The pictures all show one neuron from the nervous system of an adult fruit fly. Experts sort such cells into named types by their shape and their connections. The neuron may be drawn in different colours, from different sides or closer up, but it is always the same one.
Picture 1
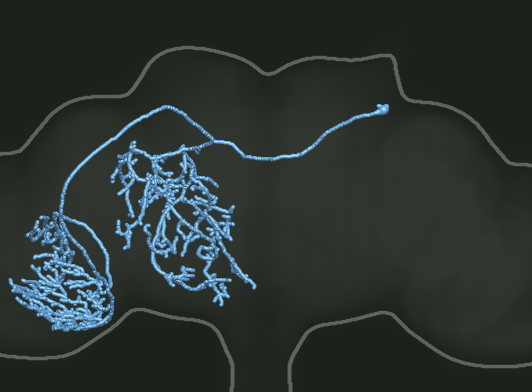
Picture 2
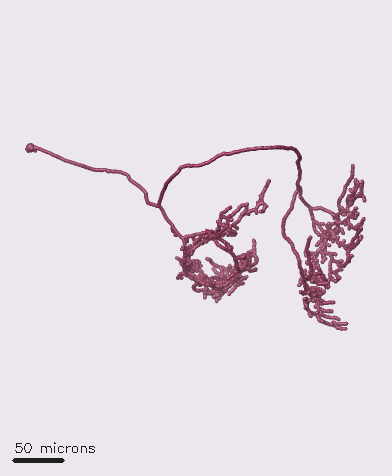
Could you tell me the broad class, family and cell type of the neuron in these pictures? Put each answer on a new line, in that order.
visual centrifugal neuron
LoVC
LoVC21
